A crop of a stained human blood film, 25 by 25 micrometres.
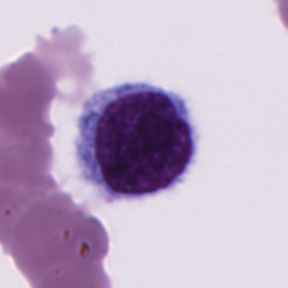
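Hairy cell, centred in this stained blood smear, with a roughly round outline. Notice how its chromatin stains dark purple and is condensed. The cytoplasm contains no coarse red granules, and its outer edge is ragged rather than smooth.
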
